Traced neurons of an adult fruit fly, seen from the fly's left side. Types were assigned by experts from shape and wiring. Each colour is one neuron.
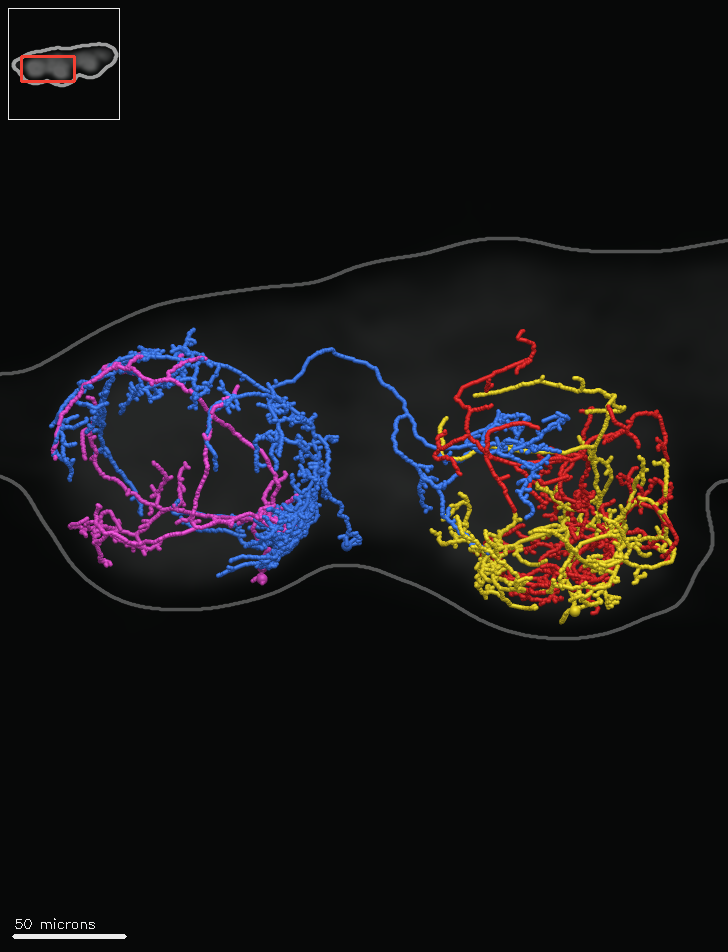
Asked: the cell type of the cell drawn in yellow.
IN04B084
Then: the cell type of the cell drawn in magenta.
IN04B100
